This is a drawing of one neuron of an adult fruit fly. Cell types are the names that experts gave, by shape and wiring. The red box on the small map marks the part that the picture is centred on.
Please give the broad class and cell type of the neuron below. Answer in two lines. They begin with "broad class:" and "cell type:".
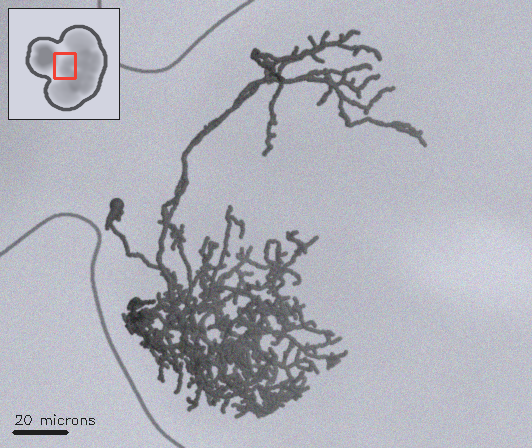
broad class: central-brain intrinsic neuron
cell type: GNG143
